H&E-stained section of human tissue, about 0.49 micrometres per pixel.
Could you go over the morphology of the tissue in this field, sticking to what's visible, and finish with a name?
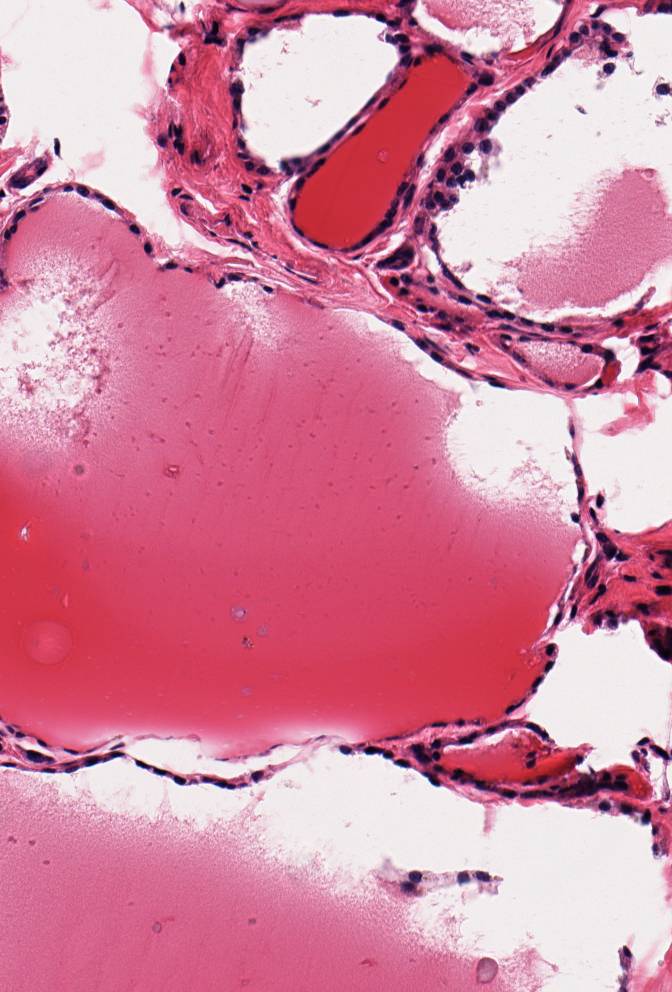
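Follicles differ markedly in size; one very large one fills most of the centre and left with homogeneous pink-red colloid. A small, elongated one at top centre has deeper red colloid. The lining is one layer of flattened cells with thin, dark, elongated nuclei. It's thyroid.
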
